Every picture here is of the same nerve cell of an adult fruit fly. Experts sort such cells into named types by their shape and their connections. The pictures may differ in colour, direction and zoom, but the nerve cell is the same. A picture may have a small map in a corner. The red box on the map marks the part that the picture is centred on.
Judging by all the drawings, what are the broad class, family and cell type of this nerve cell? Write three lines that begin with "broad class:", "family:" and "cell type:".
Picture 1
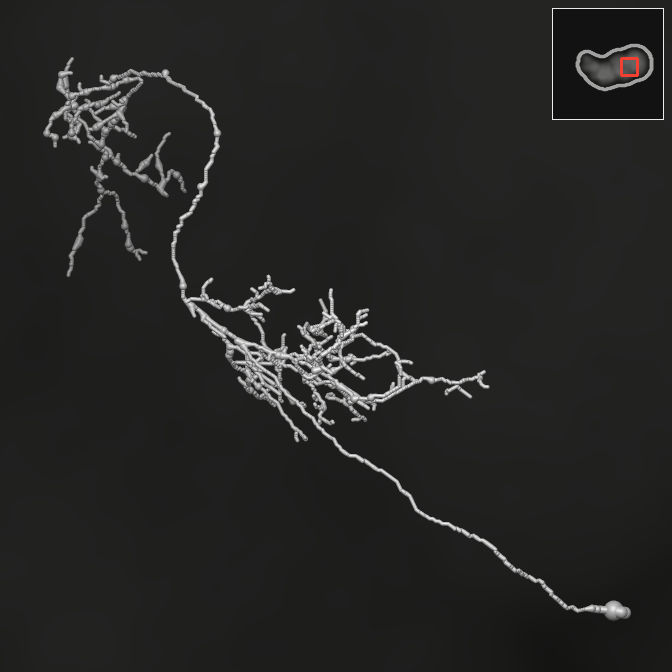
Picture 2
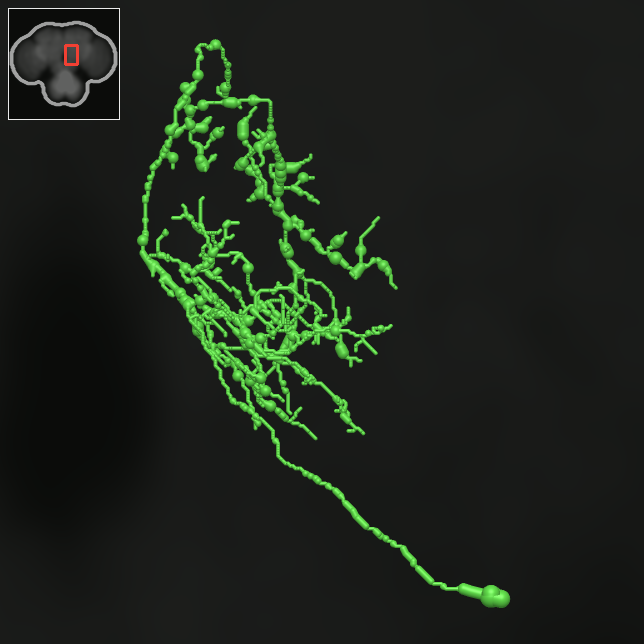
broad class: central-brain intrinsic neuron
family: hemilineage VESa1
cell type: VES103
